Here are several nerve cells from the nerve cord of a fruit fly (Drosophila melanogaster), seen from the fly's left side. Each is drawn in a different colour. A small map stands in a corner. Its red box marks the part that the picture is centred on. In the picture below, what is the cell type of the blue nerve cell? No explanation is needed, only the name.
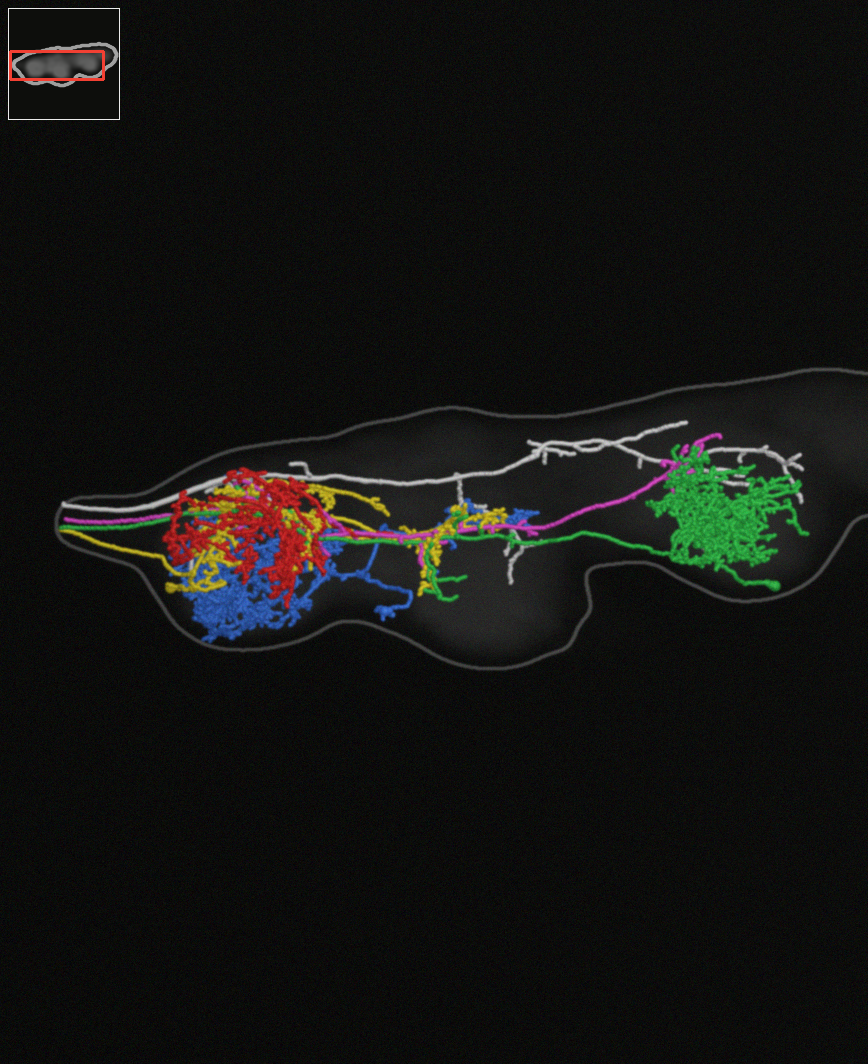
IN10B002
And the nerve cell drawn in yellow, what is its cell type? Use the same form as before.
ANXXX131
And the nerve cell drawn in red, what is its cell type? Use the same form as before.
IN01A030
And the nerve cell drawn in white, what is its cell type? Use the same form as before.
DNa02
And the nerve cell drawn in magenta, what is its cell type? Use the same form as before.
DNg107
